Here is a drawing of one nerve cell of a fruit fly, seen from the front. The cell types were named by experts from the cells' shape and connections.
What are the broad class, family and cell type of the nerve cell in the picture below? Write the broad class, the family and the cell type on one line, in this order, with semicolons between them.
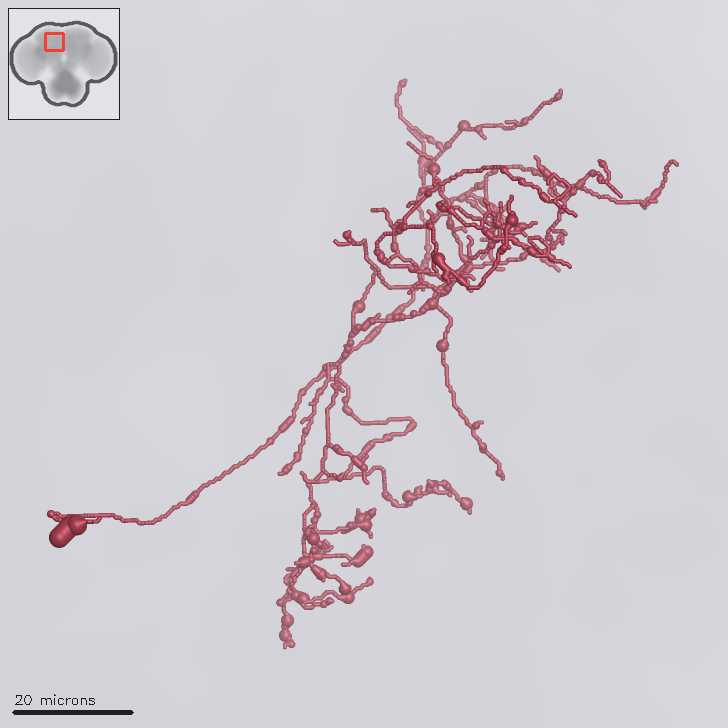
central-brain intrinsic neuron; hemilineage EBa1; CB2469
